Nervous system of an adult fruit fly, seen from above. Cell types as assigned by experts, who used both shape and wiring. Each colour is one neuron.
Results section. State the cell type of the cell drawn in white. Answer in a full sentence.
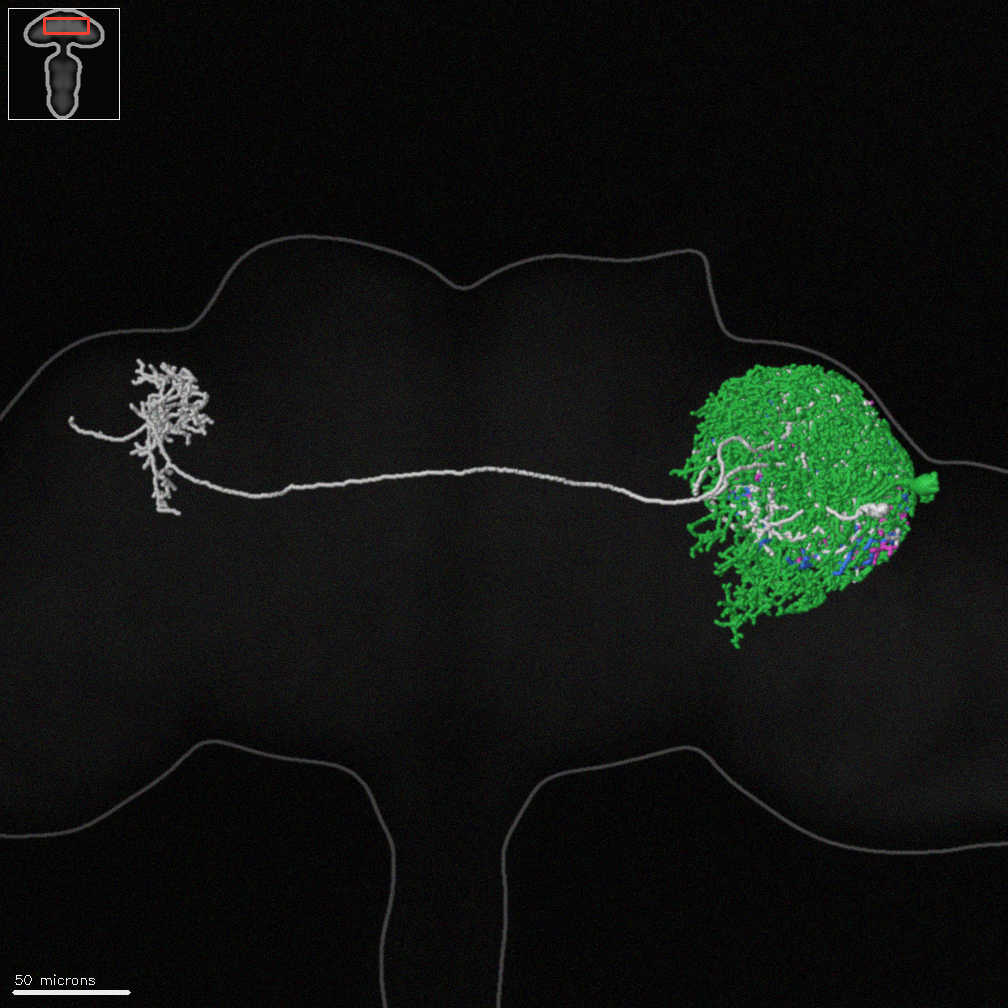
The cell type is AVLP023.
